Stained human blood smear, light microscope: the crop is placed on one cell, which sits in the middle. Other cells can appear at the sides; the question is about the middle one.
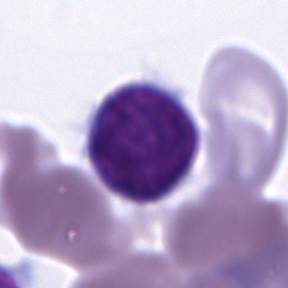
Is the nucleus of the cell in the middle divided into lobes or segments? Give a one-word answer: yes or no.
No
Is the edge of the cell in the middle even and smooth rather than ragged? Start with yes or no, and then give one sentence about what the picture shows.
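No. Faint thin hair-like projections extend from the upper edge of the cell.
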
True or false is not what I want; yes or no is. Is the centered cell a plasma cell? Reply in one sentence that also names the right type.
No, the cell placed at the center is a hairy cell rather than a plasma cell.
